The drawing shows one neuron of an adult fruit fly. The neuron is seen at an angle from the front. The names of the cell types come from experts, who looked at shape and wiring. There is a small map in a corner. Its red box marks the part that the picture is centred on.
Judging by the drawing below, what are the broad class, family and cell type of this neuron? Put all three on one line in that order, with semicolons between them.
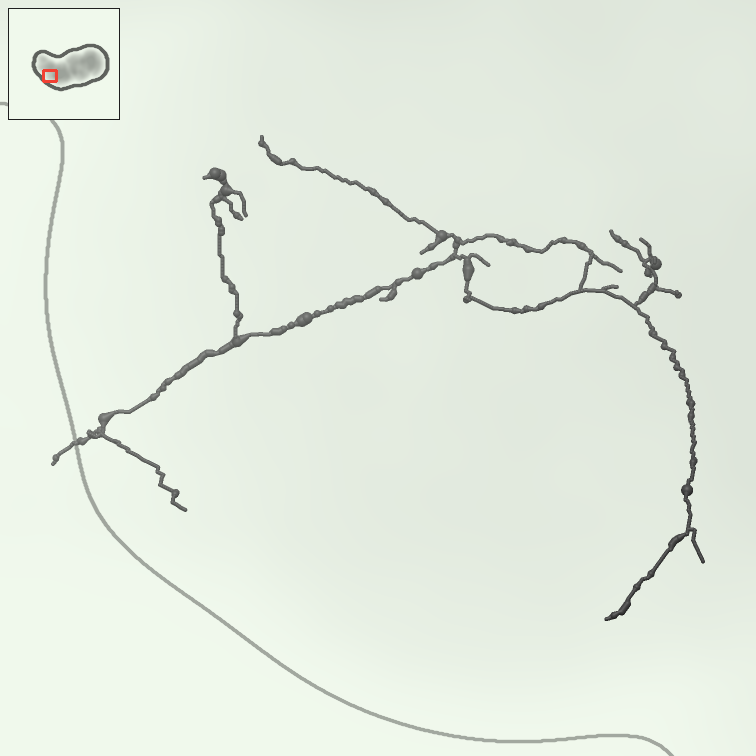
sensory neuron entering the nerve cord; class mechanosensory tactile; SNta32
